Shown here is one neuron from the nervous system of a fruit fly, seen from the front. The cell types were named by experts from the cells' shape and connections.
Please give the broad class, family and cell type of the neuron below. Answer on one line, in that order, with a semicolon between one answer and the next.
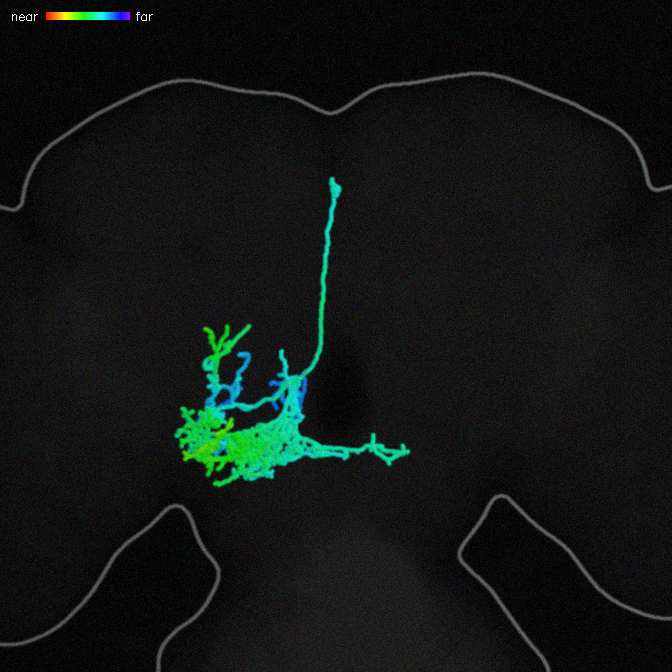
central-brain intrinsic neuron; hemilineage DM1_antero_ventral; SAD076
